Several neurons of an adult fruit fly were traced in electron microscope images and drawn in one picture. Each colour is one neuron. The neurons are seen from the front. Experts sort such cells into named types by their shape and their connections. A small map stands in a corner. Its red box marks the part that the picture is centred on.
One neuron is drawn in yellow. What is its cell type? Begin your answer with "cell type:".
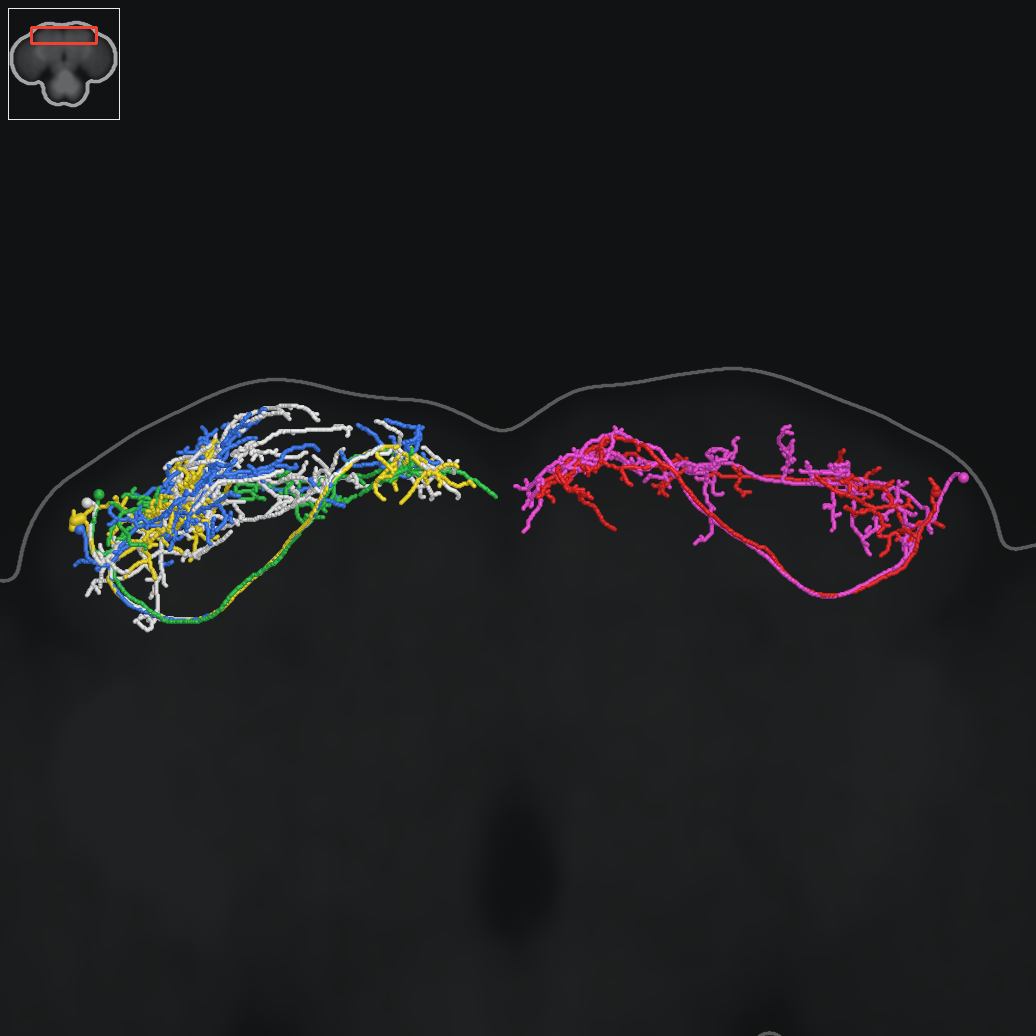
cell type: SLP128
